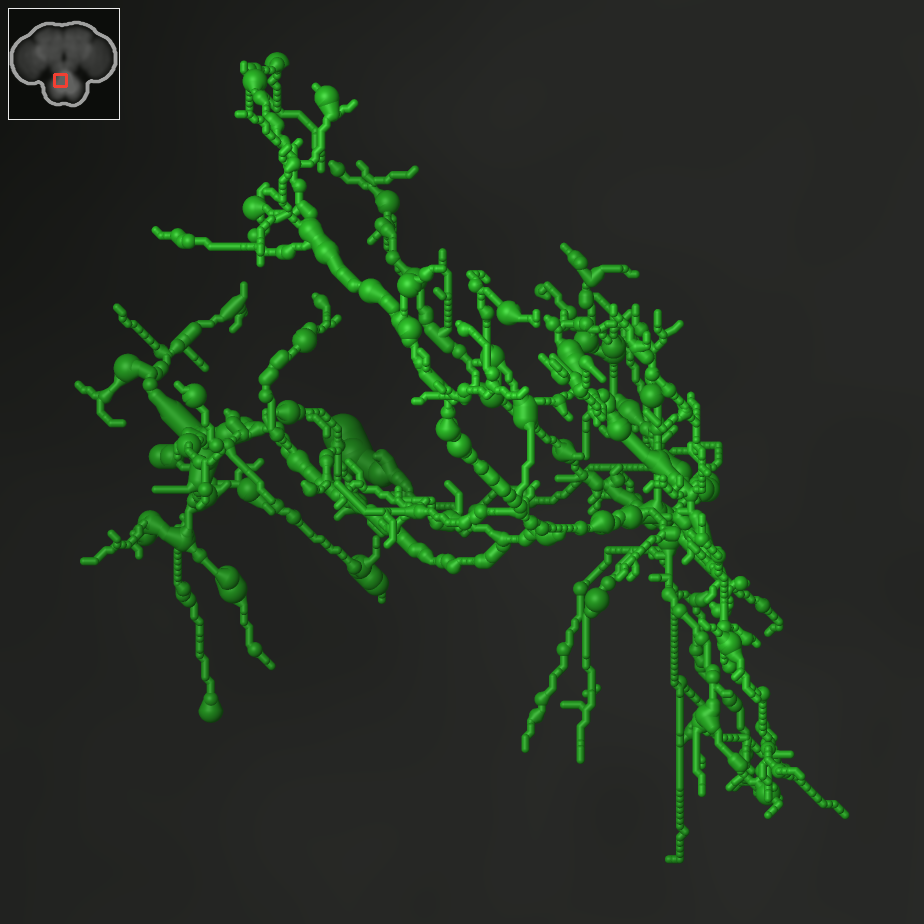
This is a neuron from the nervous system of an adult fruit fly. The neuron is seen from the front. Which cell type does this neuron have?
IN21A061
